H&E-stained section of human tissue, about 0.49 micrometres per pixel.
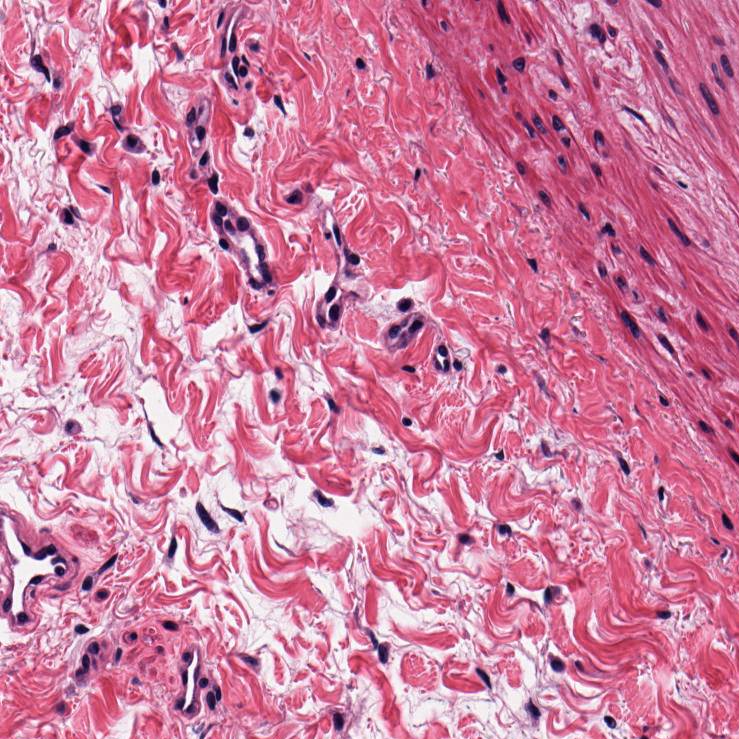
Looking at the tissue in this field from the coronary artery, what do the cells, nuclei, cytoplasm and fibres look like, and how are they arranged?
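Start with the loose area: its collagen bundles are pink and wavy, with a crimped outline. Then move to the dense band at the upper right, where the fibres run diagonally from upper left toward lower right. Notice that the nuclei in that band are elongated and spindle-shaped, lying parallel to the fibres. Throughout, cells are sparse, and small dark nuclei sit singly or in small clusters among the bundles.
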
